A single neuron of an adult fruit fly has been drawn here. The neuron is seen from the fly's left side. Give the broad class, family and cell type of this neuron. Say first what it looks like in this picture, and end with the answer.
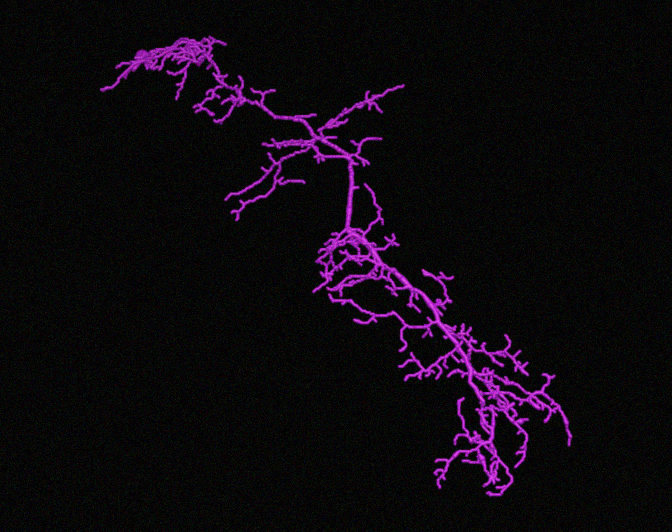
In this view it is about as wide as it is tall. Its broad class is nerve-cord intrinsic neuron. Its family is hemilineage 11A. The cell type is IN11A048.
